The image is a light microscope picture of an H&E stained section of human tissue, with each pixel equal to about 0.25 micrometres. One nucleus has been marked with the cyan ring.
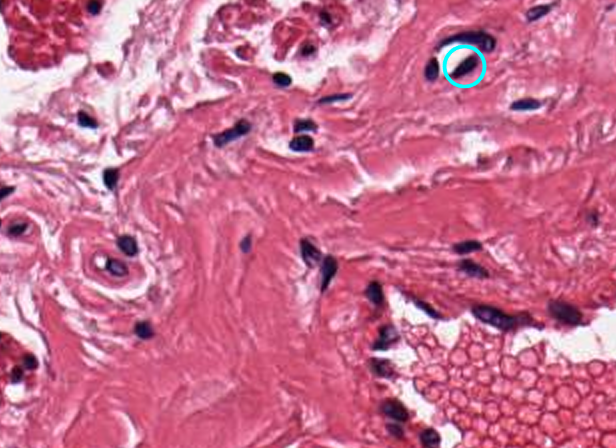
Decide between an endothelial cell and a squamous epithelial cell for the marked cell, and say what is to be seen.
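Endothelial cell. The nucleus is elongated and flattened, with smooth outlines, and stains evenly and very dark. The nucleus lies right along the edge of a small, clear, slit-like lumen, with its long axis following that edge. Other flat, dark nuclei line the opposite side of the same small lumen, so together they form a tiny vessel. Almost no cytoplasm can be made out around the nucleus; it cannot be told apart from the pink fibres that surround the small vessel.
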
